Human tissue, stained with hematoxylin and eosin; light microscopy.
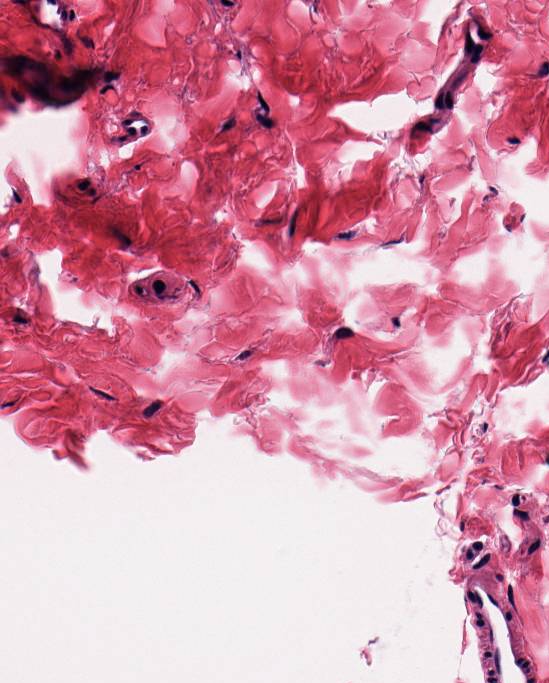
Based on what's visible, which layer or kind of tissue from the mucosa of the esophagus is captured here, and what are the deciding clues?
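Loose connective tissue, with no epithelial lining anywhere in the field. Thick eosinophilic collagen bundles run in haphazard, interwoven directions.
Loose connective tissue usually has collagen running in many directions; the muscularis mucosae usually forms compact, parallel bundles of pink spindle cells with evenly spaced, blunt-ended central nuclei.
Cells sparse: small dark elongated fibroblast nuclei, singly between bundles.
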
